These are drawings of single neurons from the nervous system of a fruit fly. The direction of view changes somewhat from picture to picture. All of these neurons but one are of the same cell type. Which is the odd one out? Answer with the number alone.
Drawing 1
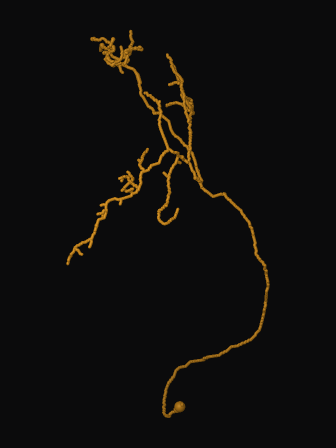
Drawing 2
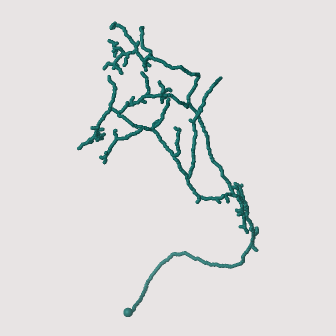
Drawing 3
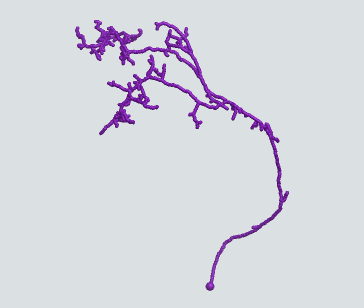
1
